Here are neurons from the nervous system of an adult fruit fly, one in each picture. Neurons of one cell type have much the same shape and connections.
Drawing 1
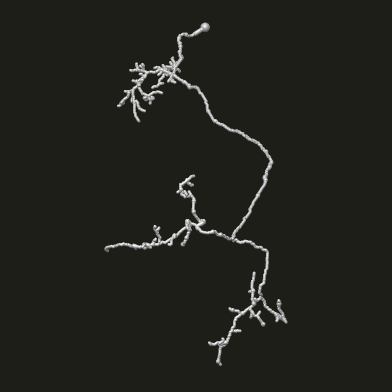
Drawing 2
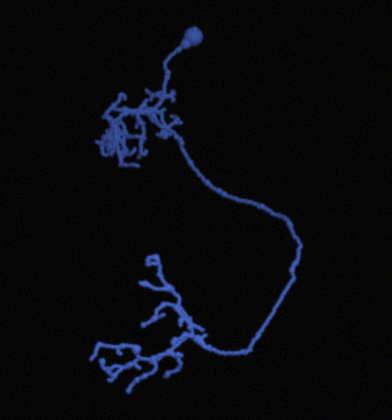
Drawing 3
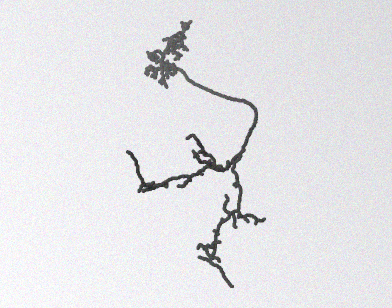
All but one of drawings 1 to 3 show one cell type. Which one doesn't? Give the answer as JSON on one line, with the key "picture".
{"picture": 3}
